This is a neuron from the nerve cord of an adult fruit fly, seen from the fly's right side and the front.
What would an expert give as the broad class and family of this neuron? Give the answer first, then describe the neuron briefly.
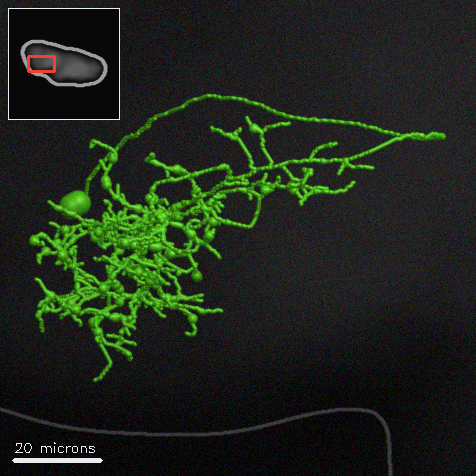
It is a nerve-cord intrinsic neuron. The family is hemilineage 12B. From left to right in the picture it spans about 95 microns. Dozens of branch ends can be seen.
